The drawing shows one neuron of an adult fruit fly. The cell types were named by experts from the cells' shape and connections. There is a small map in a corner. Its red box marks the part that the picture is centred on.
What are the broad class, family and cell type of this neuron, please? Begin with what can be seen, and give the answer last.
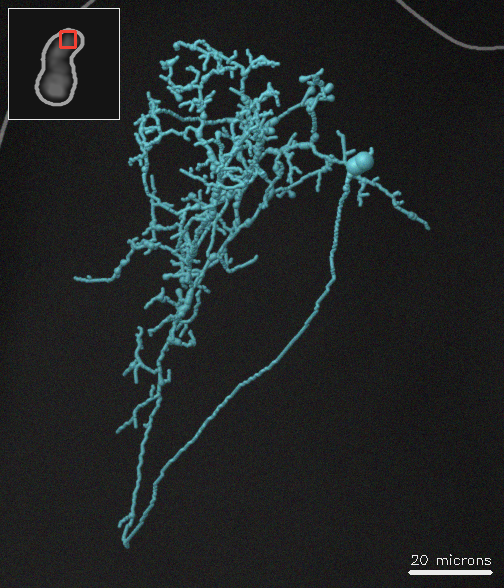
The cell body is at the upper right of the picture. From top to bottom in the picture it spans about 130 microns. Its broad class is nerve-cord intrinsic neuron. Its family is hemilineage 12B. Its cell type is IN12B025.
